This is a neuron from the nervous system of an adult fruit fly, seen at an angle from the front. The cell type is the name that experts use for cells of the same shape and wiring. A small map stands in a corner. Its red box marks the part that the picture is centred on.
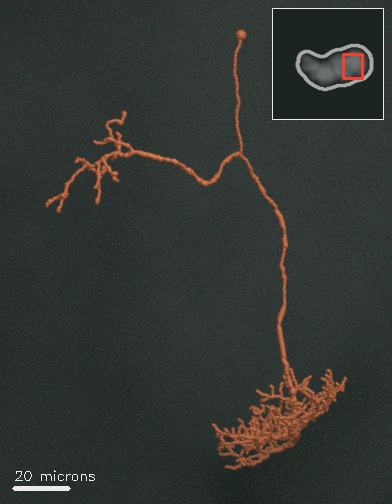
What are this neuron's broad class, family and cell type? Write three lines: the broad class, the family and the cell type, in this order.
visual projection neuron
hemilineage VPNd1
LPLC4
